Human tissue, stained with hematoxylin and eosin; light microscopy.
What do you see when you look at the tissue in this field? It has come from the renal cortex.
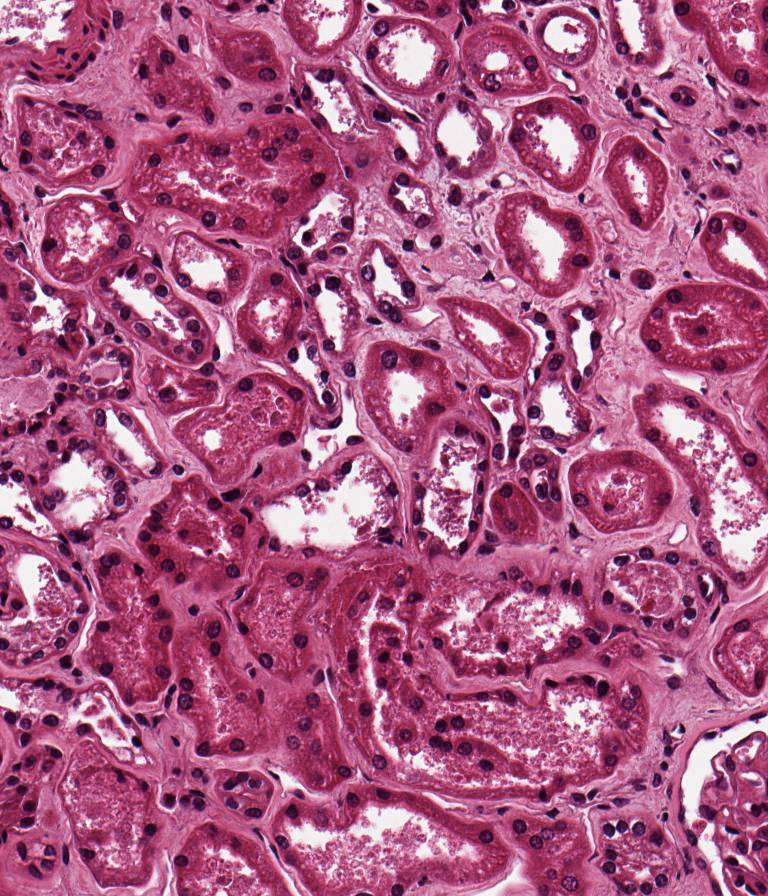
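Tubules cut transversely and obliquely crowd the entire field, separated only by narrow stroma. Their epithelial nuclei are round, dark-staining and roughly uniform in size. In the centre, thin-walled slit-like channels lined by flattened nuclei lie among the tubules. Many of the larger tubules contain loose granular eosinophilic debris in their lumens, and their apical cytoplasm is ragged.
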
